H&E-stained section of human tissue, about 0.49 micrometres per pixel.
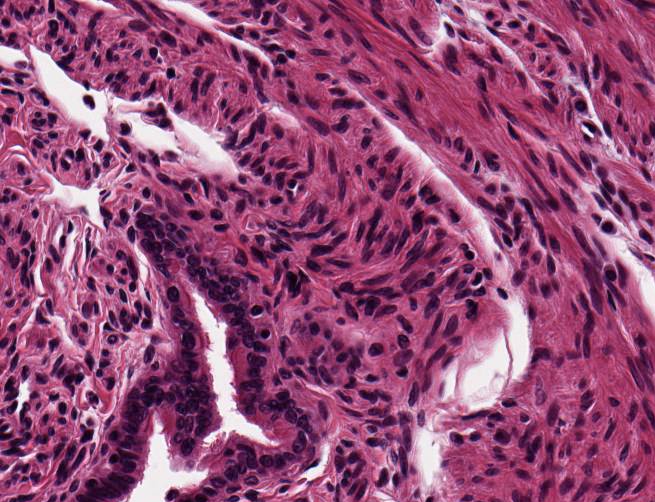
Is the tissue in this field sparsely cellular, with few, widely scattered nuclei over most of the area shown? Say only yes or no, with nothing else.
No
